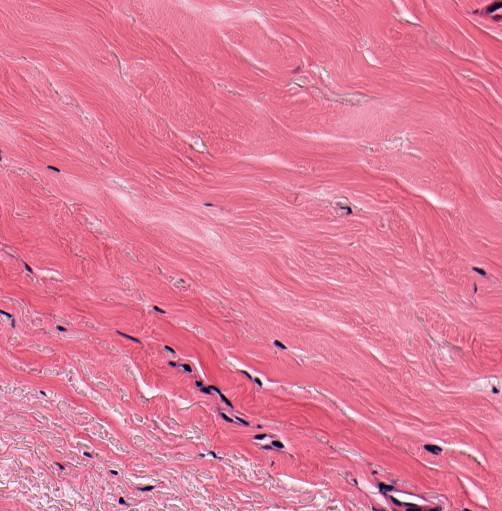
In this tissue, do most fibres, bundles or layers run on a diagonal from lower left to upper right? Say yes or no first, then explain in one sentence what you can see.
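No. The collagen bundles run roughly parallel, obliquely from upper left toward lower right.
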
